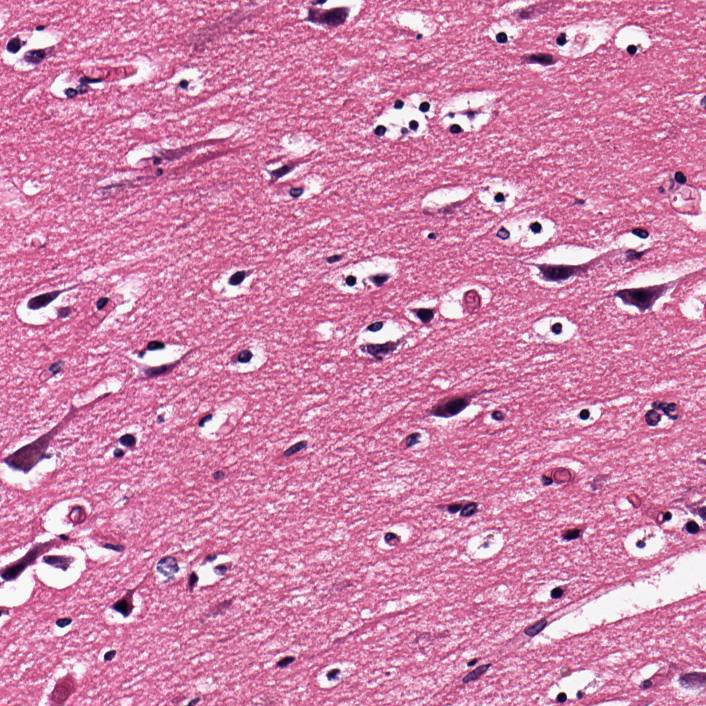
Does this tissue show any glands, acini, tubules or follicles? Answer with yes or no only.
No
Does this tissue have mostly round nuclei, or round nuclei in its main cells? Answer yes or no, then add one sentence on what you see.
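Yes. Many small, round, dark nuclei are scattered evenly across the field.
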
